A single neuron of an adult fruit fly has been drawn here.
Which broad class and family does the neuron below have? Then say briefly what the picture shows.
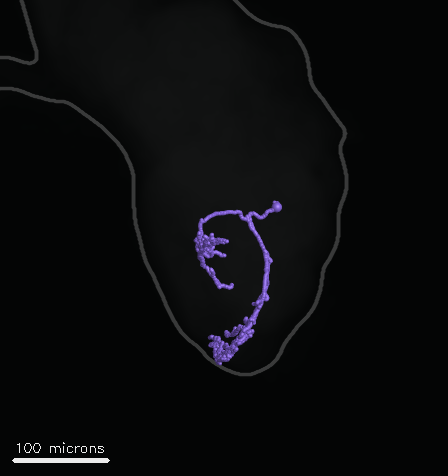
It is a visual projection neuron. The family is MeVP. Its cell body lies in the middle of the picture. By the scale bar it is about 170 microns tall in this view.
